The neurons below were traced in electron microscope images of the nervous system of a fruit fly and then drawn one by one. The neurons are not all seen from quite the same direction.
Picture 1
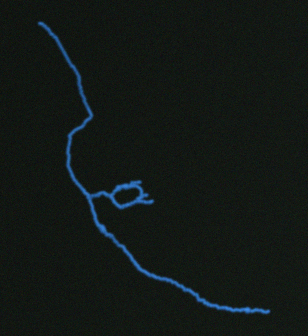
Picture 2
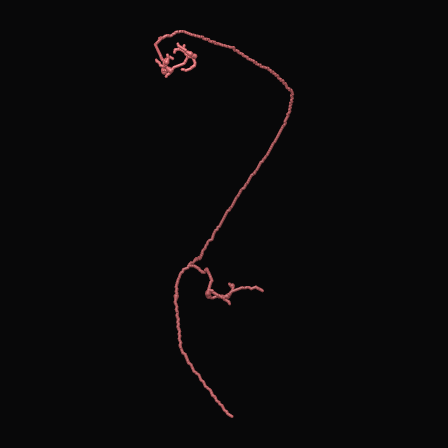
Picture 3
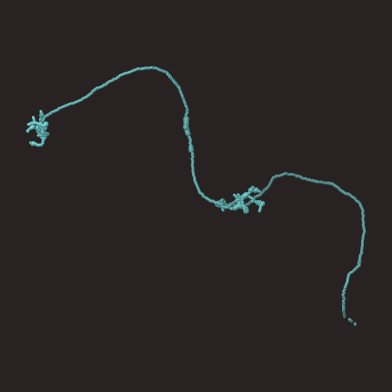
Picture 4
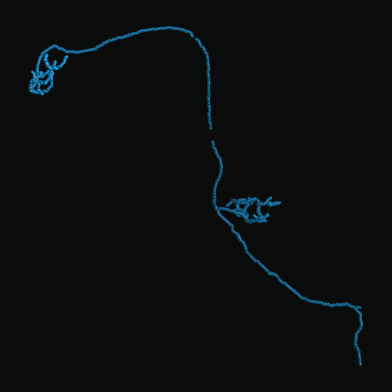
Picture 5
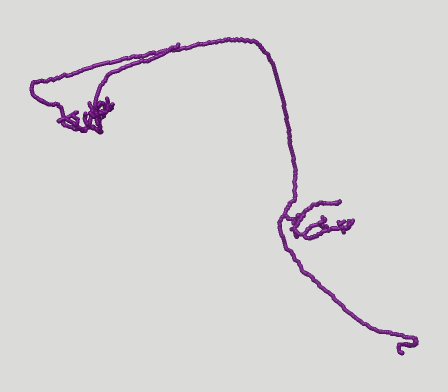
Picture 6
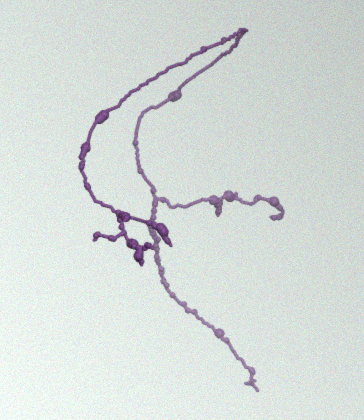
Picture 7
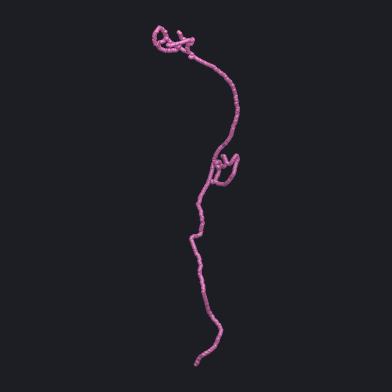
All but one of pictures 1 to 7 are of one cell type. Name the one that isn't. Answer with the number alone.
7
